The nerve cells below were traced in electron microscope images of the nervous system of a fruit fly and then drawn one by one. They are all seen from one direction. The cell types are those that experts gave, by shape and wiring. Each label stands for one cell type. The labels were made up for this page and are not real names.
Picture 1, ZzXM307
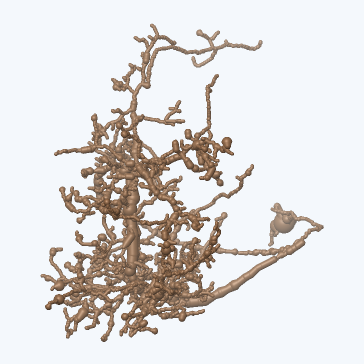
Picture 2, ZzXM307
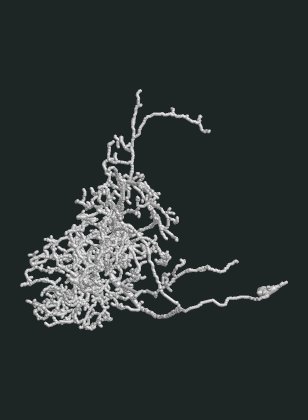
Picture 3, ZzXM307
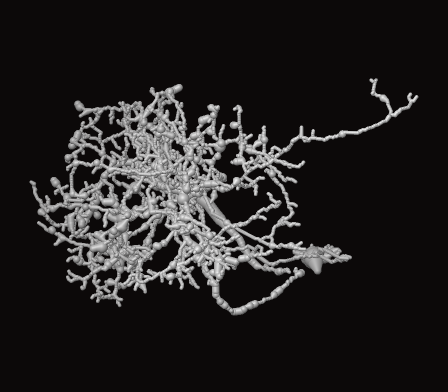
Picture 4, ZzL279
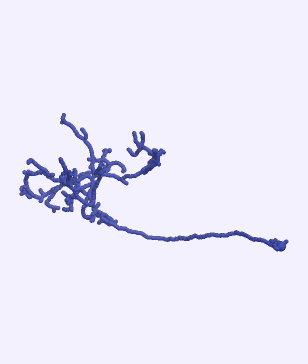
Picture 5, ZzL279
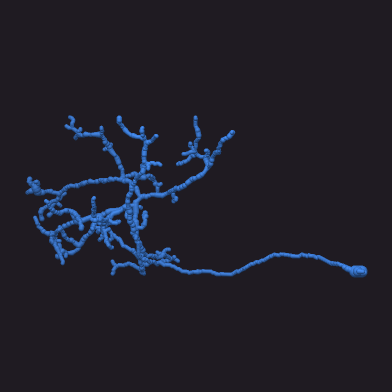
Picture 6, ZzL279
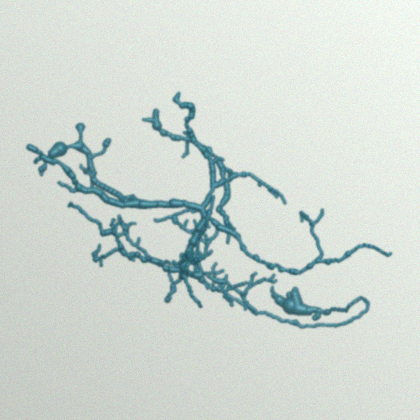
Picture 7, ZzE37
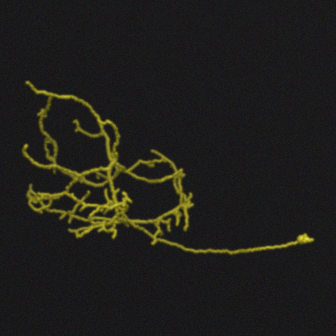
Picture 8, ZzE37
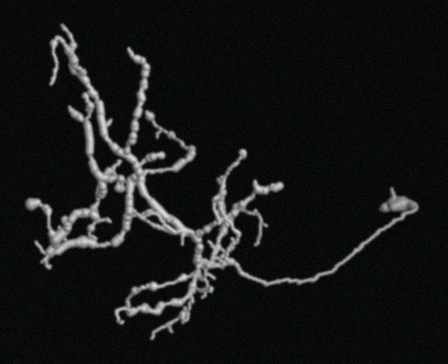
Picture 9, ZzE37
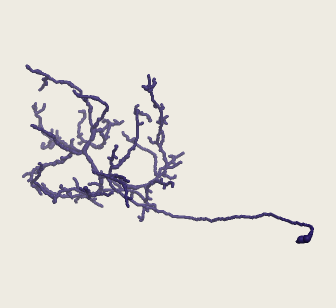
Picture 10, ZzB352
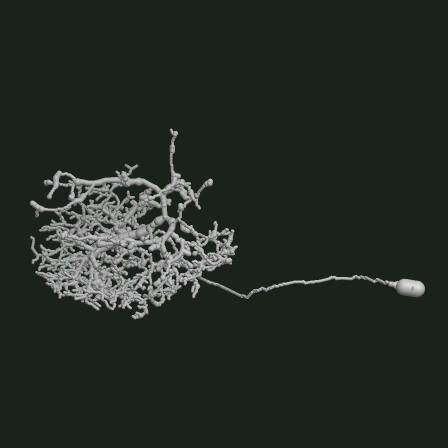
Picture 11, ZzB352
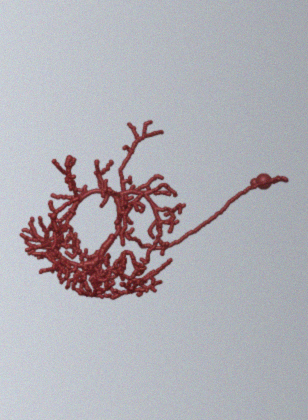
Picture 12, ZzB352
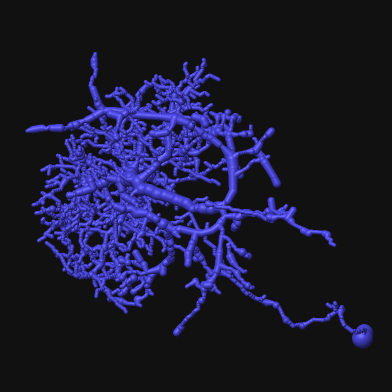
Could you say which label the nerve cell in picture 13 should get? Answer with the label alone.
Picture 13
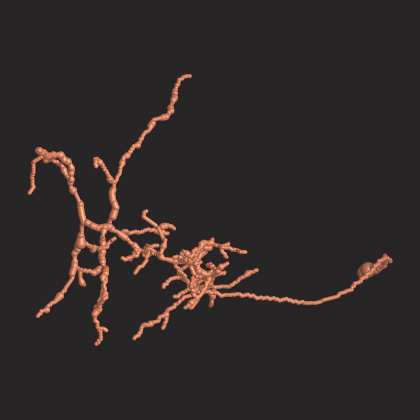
ZzE37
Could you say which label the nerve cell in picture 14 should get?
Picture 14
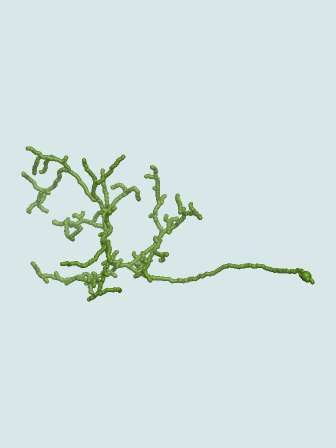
ZzE37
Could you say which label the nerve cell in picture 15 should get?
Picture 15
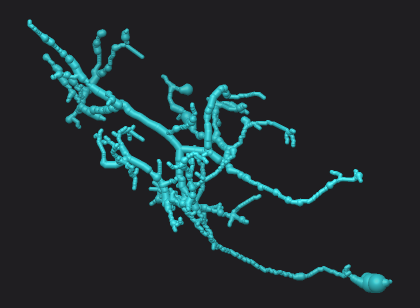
ZzL279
